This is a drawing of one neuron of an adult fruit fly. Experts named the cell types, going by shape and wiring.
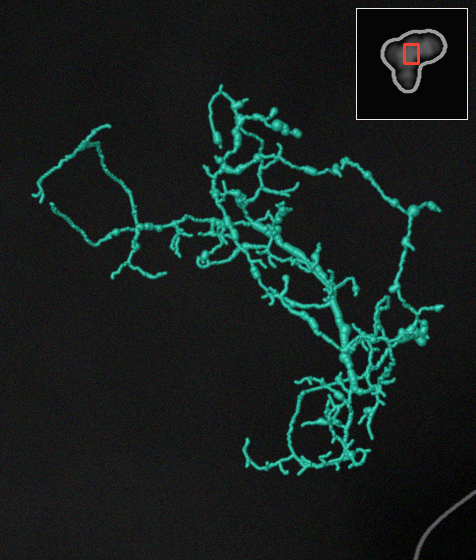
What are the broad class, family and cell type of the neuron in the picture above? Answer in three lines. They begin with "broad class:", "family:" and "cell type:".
broad class: nerve-cord intrinsic neuron
family: hemilineage 03A
cell type: IN03A072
